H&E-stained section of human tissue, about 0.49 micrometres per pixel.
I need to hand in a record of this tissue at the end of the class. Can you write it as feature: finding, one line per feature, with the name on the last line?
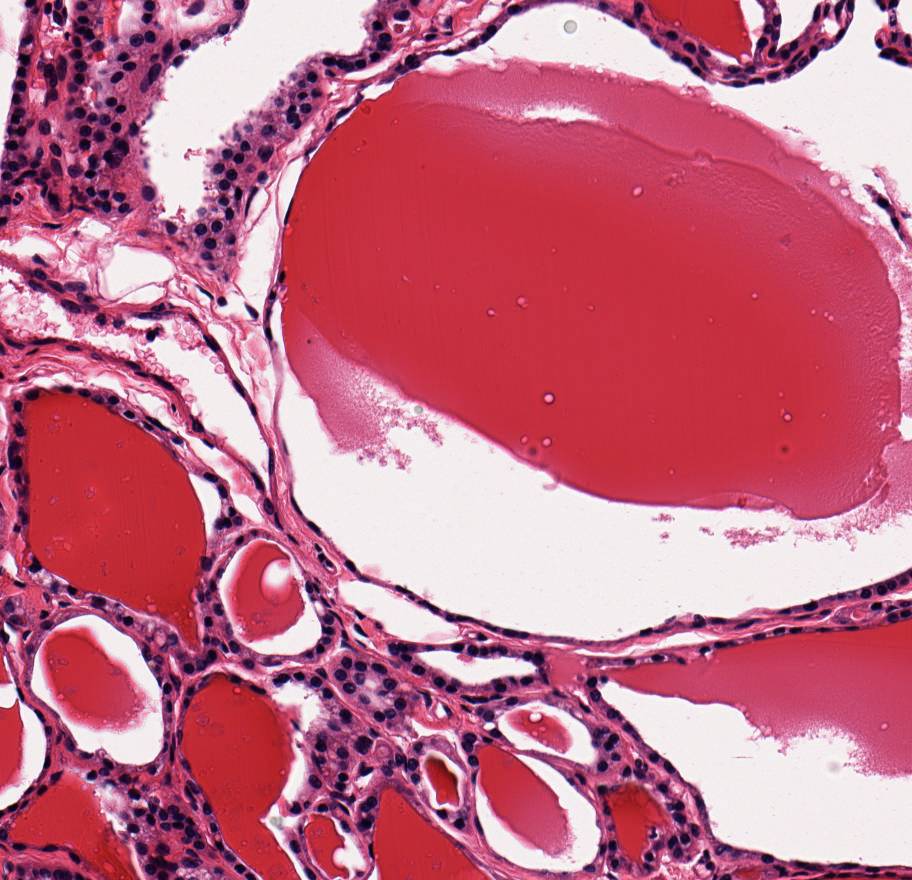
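Follicles: closed and rounded, sizes very unequal
Largest one: upper right
Its lining: a single layer of flattened epithelial cells
Bottom follicles: small, one layer of cuboidal cells
Nuclei: small, round, darkly stained
Tissue: thyroid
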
